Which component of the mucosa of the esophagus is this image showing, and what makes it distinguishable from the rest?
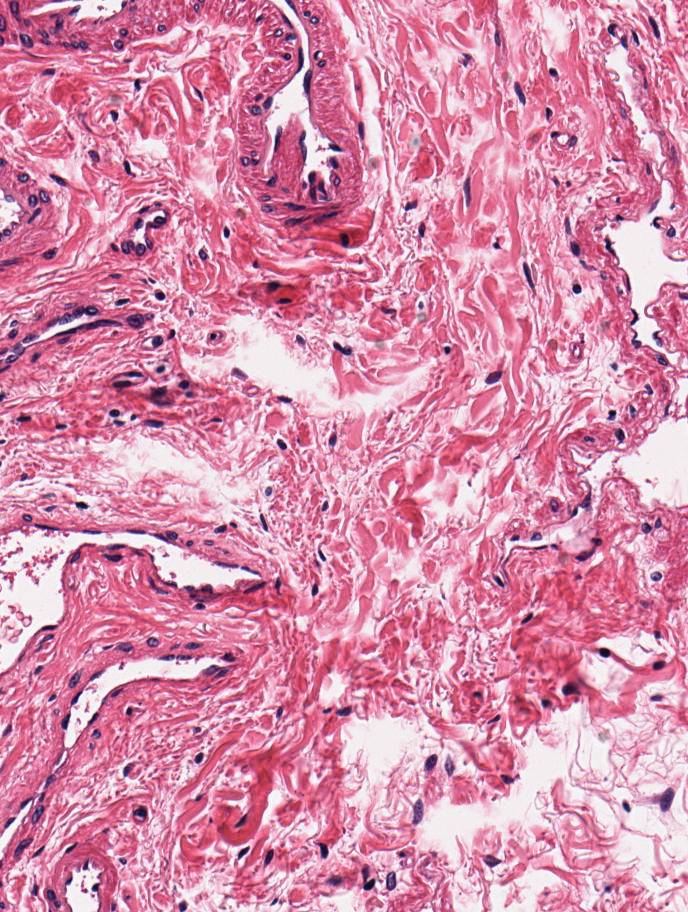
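Let's settle the name first: this is loose connective tissue. Now look at the centre, where the pink collagen bundles are wavy and run in many directions.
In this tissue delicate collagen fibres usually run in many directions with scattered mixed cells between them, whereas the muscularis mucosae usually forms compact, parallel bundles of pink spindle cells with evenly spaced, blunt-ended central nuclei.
The stromal nuclei are sparse, dark and mostly elongated. In the lower right it is loose and frayed, with white gaps between fibres, and no fat cells are present.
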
